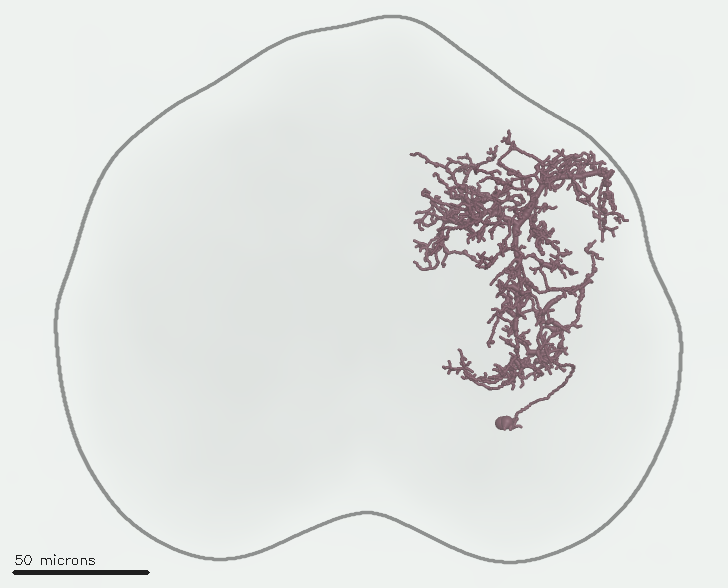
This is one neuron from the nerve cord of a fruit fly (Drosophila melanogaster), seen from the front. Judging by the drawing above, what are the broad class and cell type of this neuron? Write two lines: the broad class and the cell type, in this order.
nerve-cord intrinsic neuron
INXXX468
